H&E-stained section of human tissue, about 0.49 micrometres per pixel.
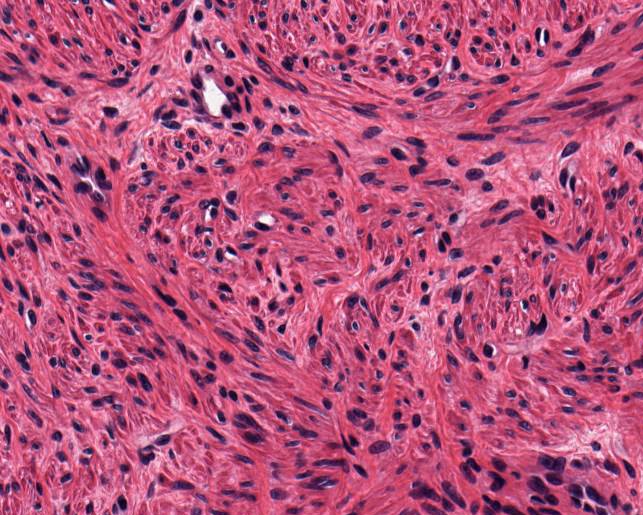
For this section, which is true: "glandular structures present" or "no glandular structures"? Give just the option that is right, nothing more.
No glandular structures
